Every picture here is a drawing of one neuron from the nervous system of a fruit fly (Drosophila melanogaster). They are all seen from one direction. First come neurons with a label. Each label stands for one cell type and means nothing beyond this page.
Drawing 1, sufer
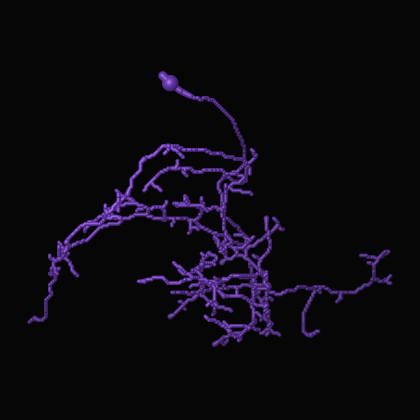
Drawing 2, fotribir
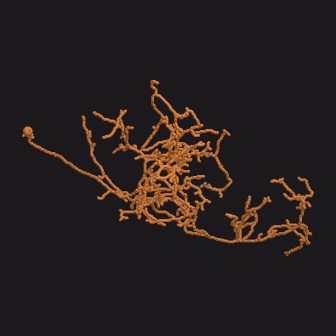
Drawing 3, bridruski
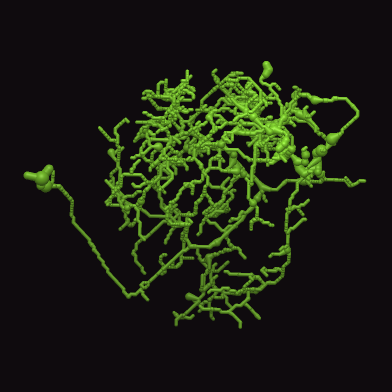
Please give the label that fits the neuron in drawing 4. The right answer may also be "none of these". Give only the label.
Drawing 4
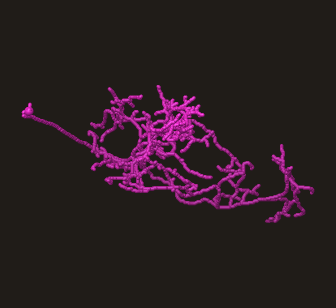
fotribir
